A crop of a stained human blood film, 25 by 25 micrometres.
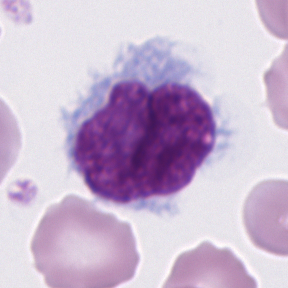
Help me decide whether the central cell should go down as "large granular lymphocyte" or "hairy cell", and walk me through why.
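This is a hairy cell. A deep vertical cleft splits its nucleus, about 12 by 10 micrometres, into two rounded halves. The chromatin is dark purple and clumped, with small paler patches between the clumps. Cytoplasm forms a narrow rim that is widest above the nucleus. Many fine, hair-like projections fringe the edge of the cell.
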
